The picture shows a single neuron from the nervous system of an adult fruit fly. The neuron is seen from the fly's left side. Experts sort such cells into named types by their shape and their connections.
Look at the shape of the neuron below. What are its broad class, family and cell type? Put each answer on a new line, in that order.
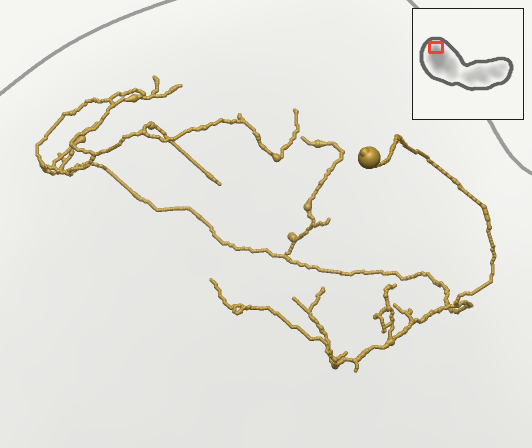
central-brain intrinsic neuron
hemilineage DL1_dorsal
LHPV5b1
